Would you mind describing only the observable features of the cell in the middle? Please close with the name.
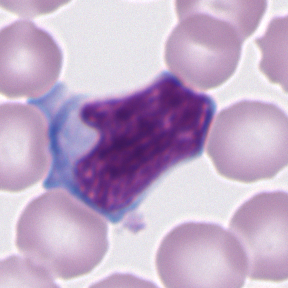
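Starting with the nucleus: a notch is cut into its left side. Its chromatin is dark purple and coarsely clumped, and small reddish dots are scattered over it. Turning to the cytoplasm: a paler patch of it fills the notch in the nucleus. The cell is a typical lymphocyte.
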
